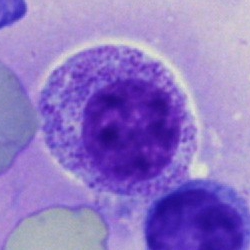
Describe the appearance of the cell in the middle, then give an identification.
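Let's look first at the edge: the outline is round and smooth. Now follow the cytoplasm; it forms a rim that is widest on the left side. See how crowded it is with many purple granules. Another nucleated cell lies just beyond our cell's lower right edge. This cell is a myelocyte.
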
